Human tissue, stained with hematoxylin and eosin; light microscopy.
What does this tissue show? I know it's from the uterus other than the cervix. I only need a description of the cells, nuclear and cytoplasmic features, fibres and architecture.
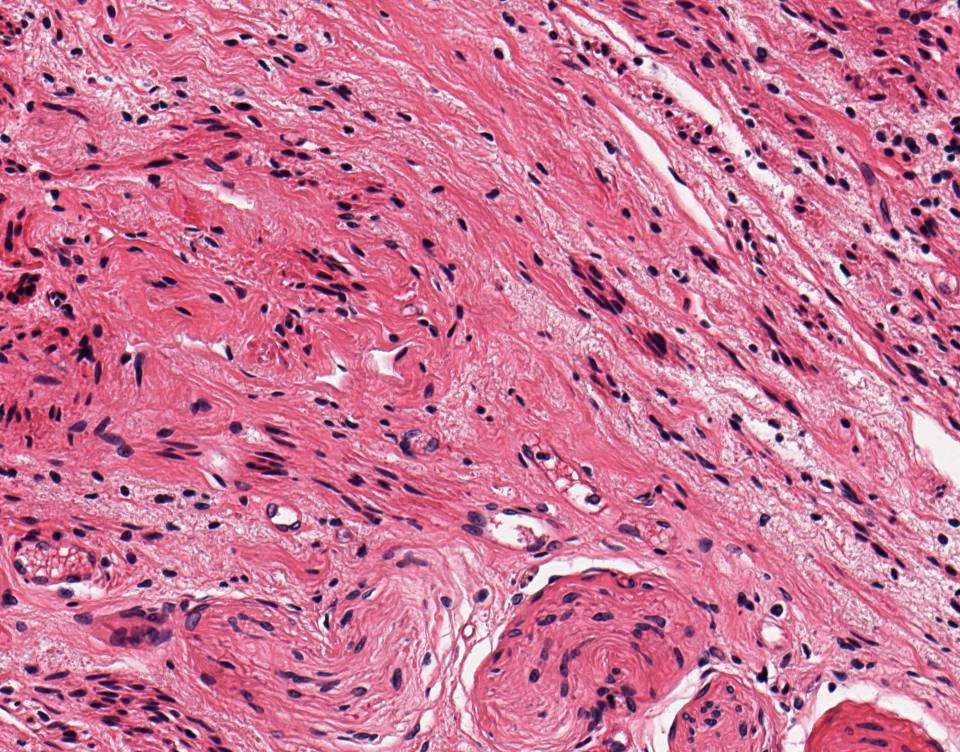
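You'll notice the fibres and their nuclei streaming in parallel from upper left to lower right across the upper right half. At the bottom, rounded bundles are partly separated from the tissue around them by clear white clefts. Most nuclei are dark, slender and elongated, many wavy, in pink fibrillary cytoplasm and stroma. The background is strongly eosinophilic wavy collagen, broken by paler, loose, finely fibrillary patches.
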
